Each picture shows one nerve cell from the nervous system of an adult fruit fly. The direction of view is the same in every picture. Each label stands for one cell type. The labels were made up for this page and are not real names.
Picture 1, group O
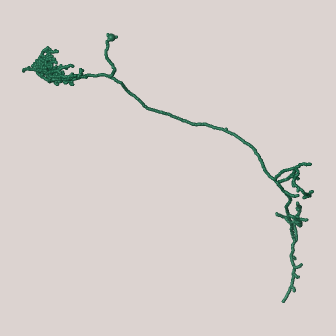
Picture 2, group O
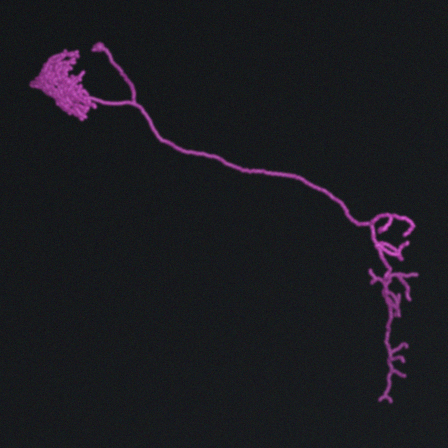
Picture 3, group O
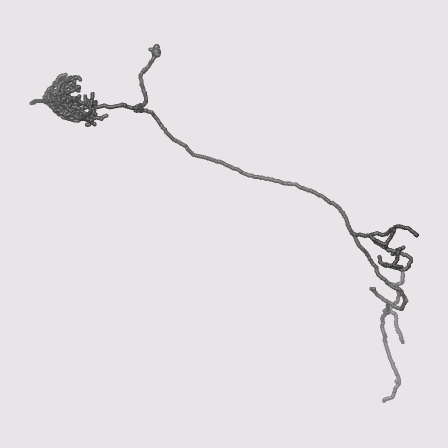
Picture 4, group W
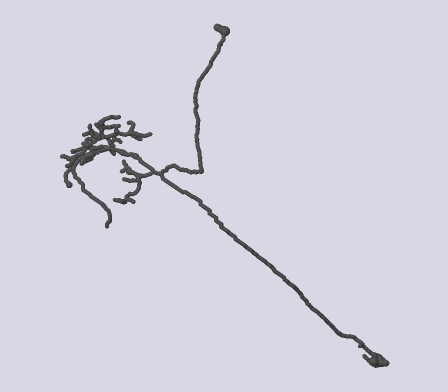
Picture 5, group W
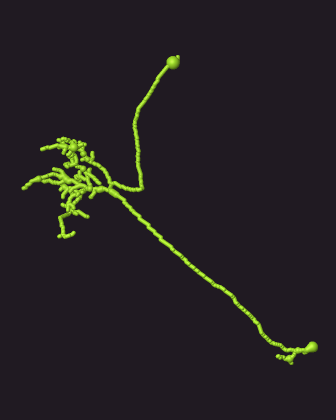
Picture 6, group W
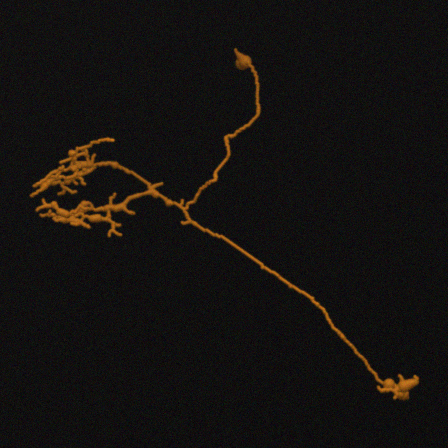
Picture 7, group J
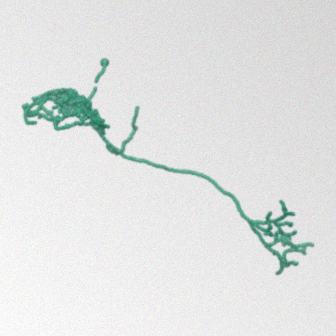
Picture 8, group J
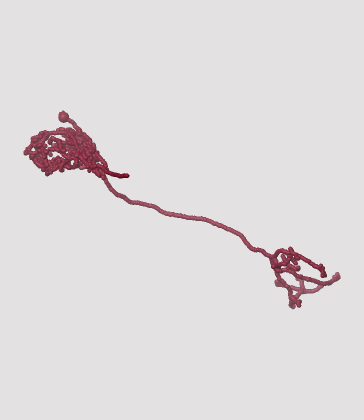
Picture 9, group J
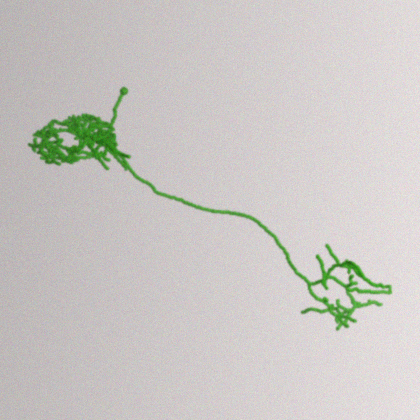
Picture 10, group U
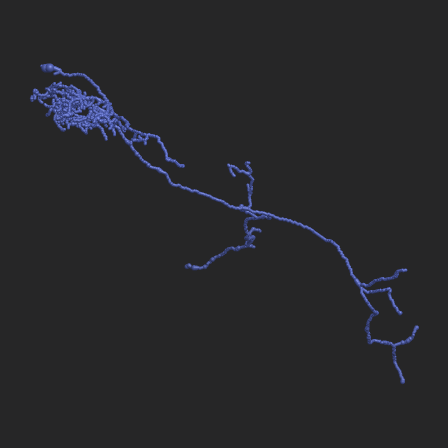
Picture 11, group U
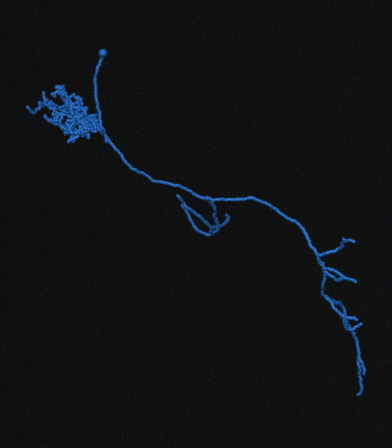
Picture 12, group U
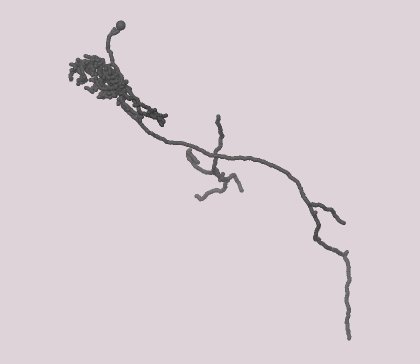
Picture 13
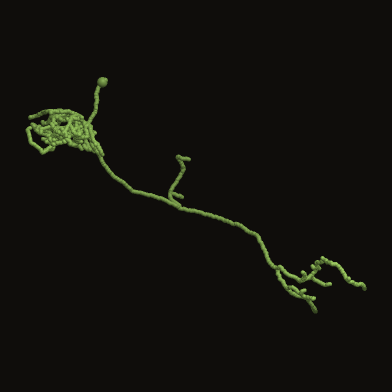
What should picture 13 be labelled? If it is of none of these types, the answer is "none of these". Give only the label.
group J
